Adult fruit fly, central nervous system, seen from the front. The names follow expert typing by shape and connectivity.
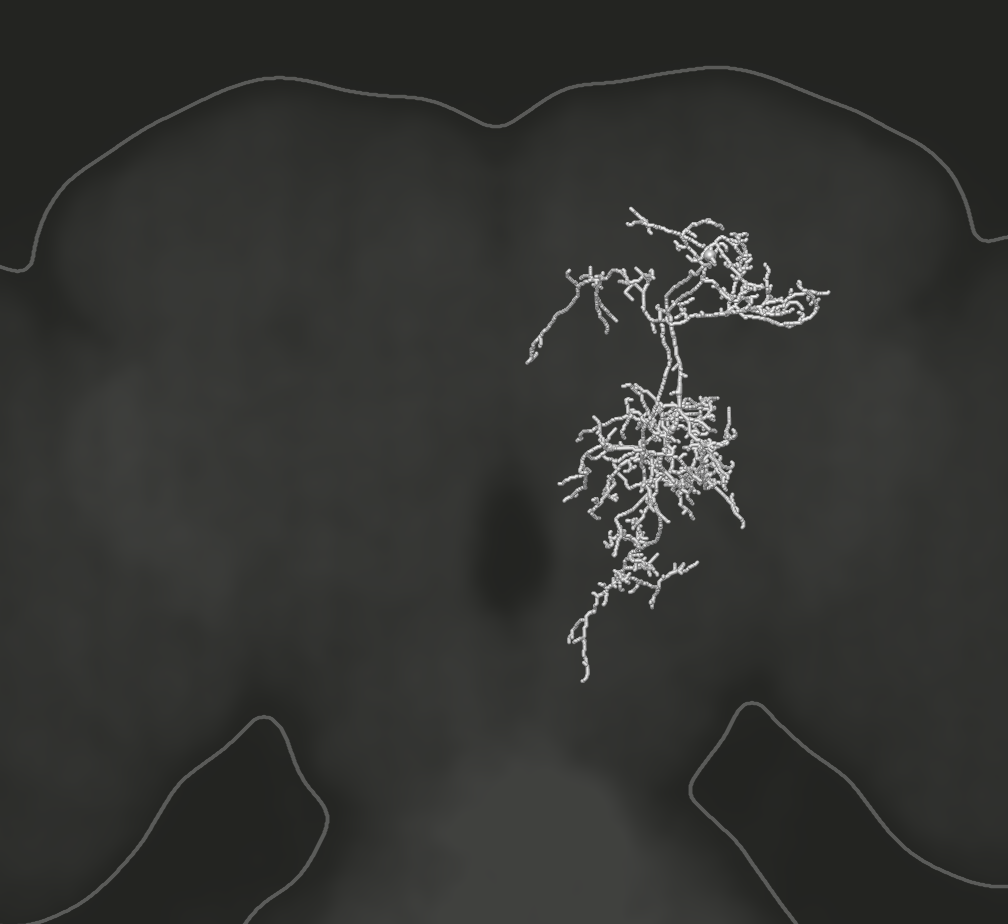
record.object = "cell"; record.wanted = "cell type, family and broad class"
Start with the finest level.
LAL026_b; hemilineage CREa2_ventral; central-brain intrinsic neuron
